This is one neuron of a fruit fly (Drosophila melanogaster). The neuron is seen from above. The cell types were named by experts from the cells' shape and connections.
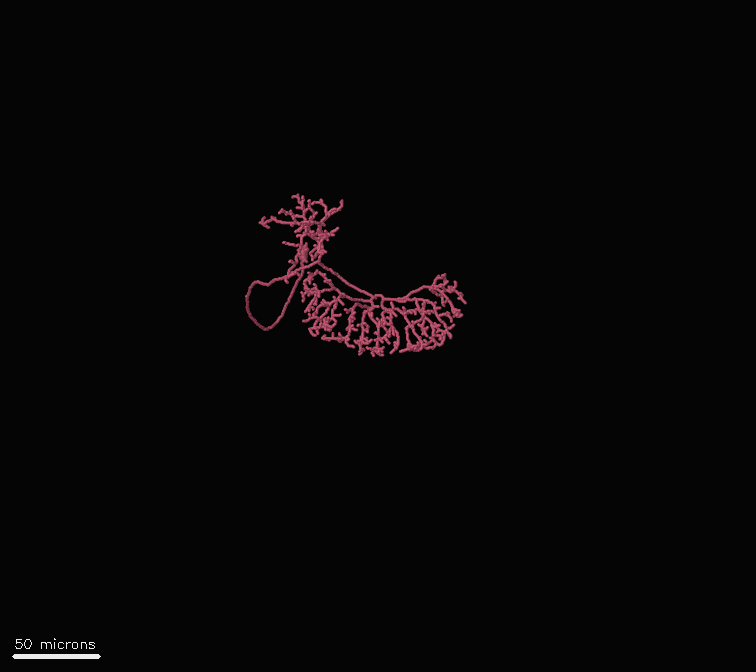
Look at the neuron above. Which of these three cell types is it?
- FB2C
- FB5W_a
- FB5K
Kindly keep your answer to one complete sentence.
It is FB5K that this neuron is, by cell type.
